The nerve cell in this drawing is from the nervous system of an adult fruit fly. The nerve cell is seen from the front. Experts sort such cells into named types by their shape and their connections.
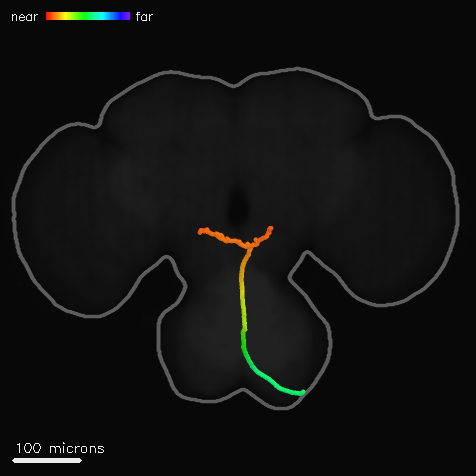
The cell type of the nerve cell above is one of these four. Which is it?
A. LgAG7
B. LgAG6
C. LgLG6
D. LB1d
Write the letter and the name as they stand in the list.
B. LgAG6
